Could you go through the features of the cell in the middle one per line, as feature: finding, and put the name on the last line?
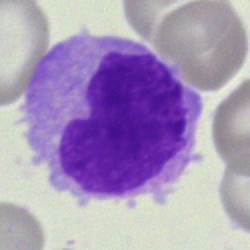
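Outline: roughly round, edge irregular rather than smooth
Nuclear notch: cut into the upper-left side of the nucleus
Nuclear position: off-centre, toward the right of the cell
Vacuoles: none seen in the cytoplasm
Identity: monocyte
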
